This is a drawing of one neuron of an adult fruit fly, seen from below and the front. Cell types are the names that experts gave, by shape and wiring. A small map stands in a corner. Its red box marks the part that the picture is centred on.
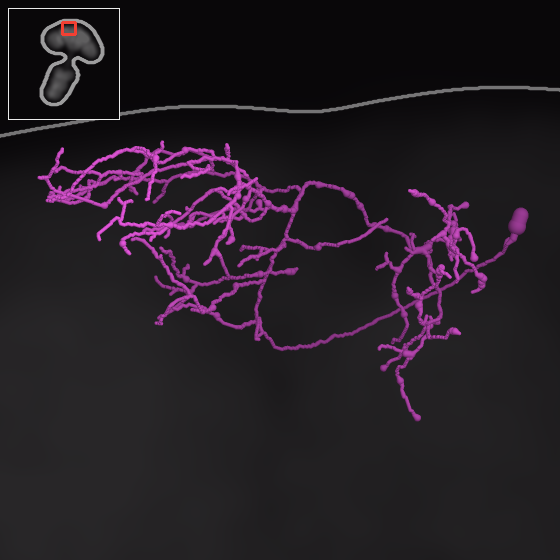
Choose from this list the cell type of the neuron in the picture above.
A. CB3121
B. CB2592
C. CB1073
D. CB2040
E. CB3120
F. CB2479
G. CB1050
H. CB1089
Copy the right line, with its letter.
F. CB2479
